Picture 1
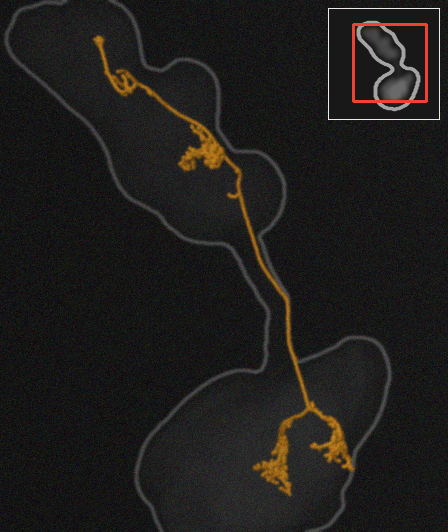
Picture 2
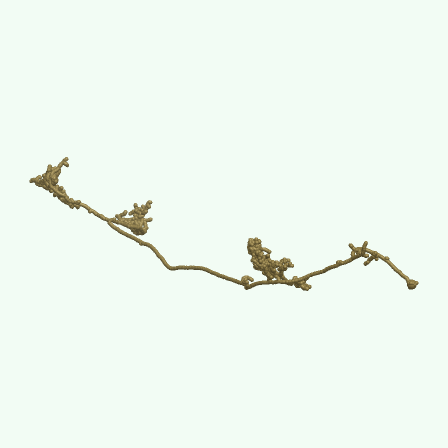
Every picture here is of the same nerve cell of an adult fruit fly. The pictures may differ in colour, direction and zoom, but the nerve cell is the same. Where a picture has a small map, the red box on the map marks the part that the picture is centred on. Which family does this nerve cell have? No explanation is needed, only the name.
hemilineage 08B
